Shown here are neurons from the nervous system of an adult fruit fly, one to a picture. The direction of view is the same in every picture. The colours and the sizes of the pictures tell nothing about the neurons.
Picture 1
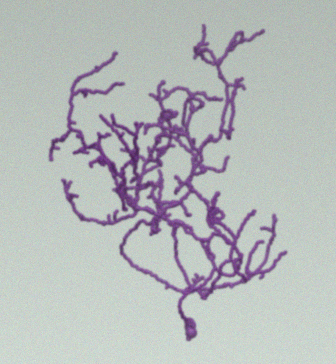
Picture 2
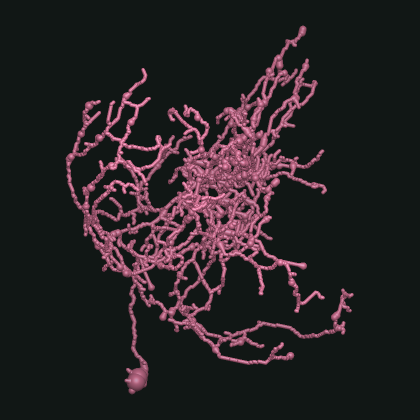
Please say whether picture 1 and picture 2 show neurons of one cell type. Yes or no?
no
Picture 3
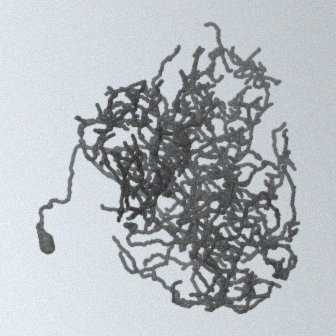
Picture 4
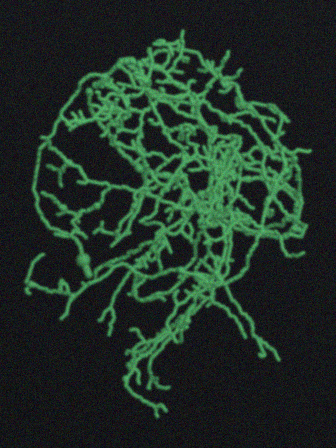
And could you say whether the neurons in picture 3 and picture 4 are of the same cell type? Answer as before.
yes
